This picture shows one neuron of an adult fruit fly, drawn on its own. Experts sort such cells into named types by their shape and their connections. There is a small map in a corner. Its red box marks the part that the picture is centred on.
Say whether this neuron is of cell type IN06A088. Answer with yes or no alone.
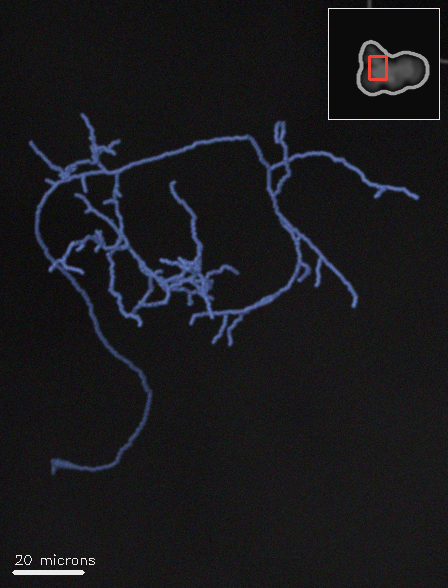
yes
